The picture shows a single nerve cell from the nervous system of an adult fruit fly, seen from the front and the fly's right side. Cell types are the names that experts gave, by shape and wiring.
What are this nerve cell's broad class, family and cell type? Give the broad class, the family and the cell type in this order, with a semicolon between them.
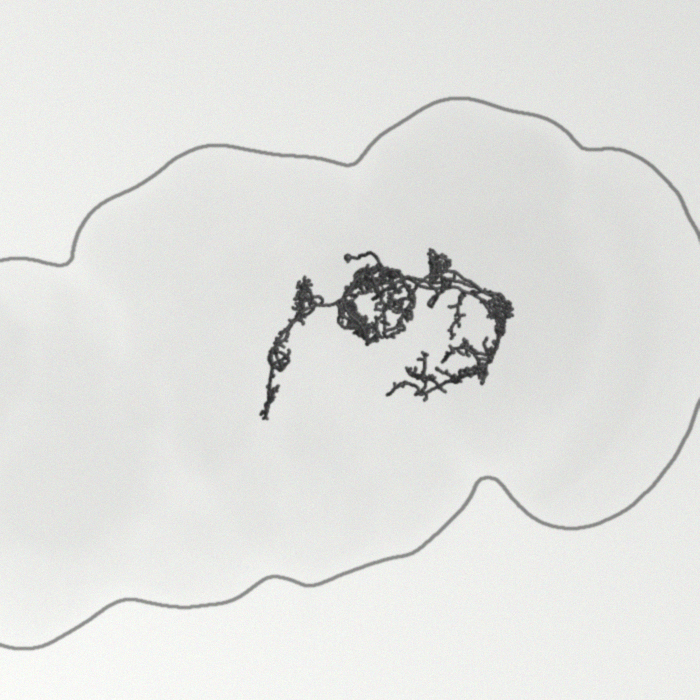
central-brain intrinsic neuron; class CX; ExR2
